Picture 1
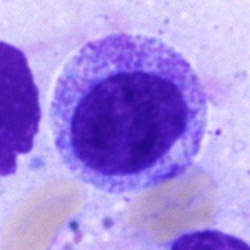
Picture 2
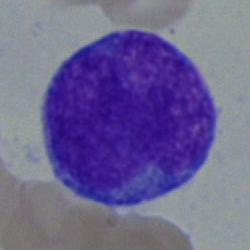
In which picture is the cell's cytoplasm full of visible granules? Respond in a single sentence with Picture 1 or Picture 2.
Picture 1 has the cell with many visible granules in its cytoplasm.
